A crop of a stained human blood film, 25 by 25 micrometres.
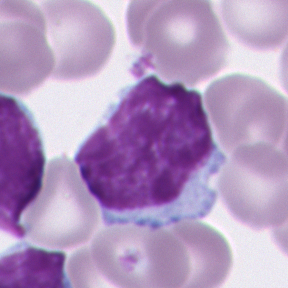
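Typical lymphocyte. Taking the nucleus first, it fills most of the cell, and its outline is angular and irregular rather than round. Next, the cytoplasm: scant and pale blue-grey, it lies mainly as a rim along the lower edge of the cell.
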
